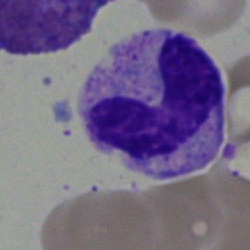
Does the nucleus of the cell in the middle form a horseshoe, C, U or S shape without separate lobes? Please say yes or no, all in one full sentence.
Yes, the nucleus of this cell is drawn out into a curved band without separate lobes.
